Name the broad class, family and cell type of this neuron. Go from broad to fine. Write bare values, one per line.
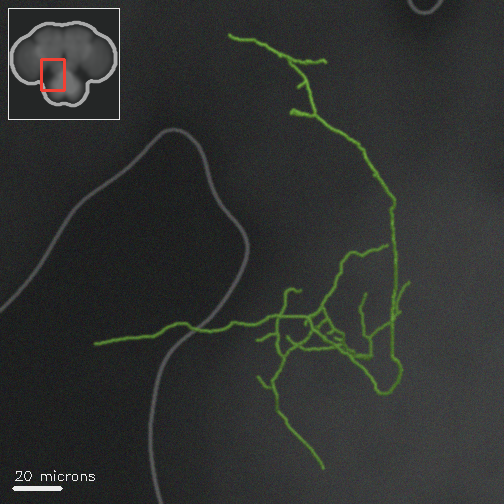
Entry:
sensory neuron ascending to the brain
class mechanosensory proprioceptive
SApp04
